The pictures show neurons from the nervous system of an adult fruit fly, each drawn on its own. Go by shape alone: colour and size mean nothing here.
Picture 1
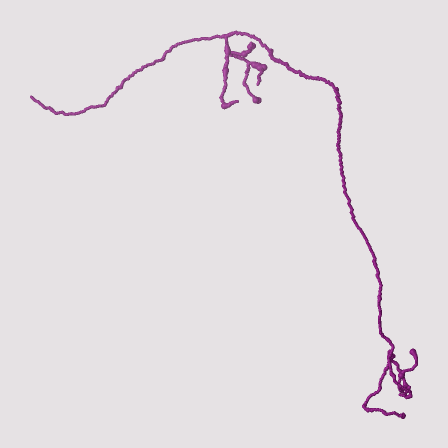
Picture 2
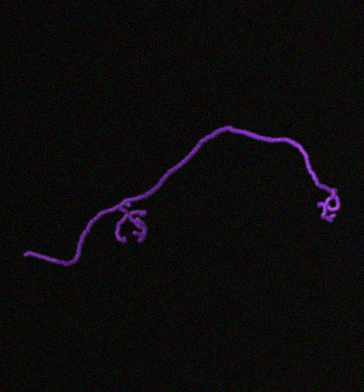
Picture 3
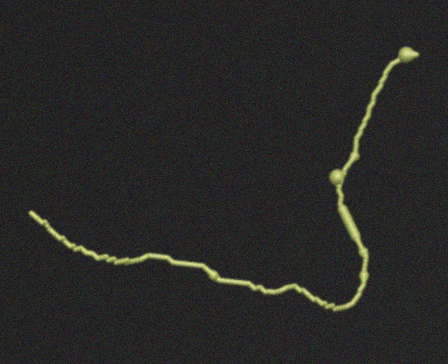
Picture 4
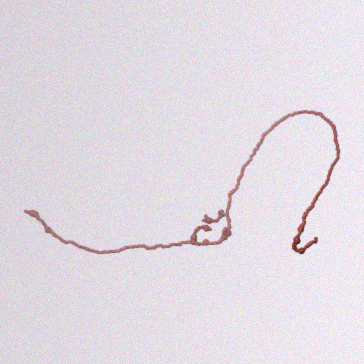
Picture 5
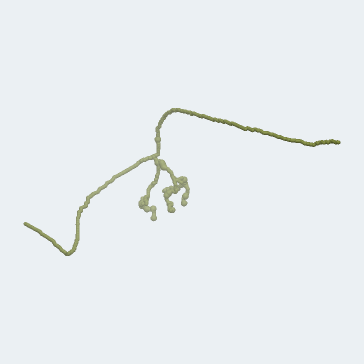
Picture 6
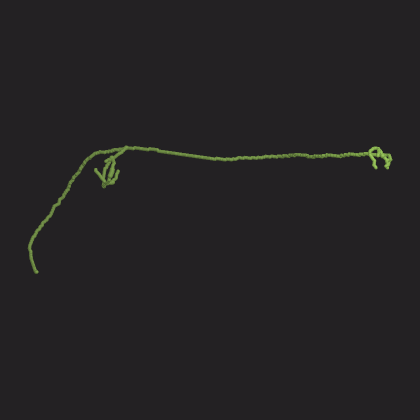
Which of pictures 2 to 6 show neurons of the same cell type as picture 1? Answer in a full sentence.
Picture 2 and picture 5 are of the same cell type.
